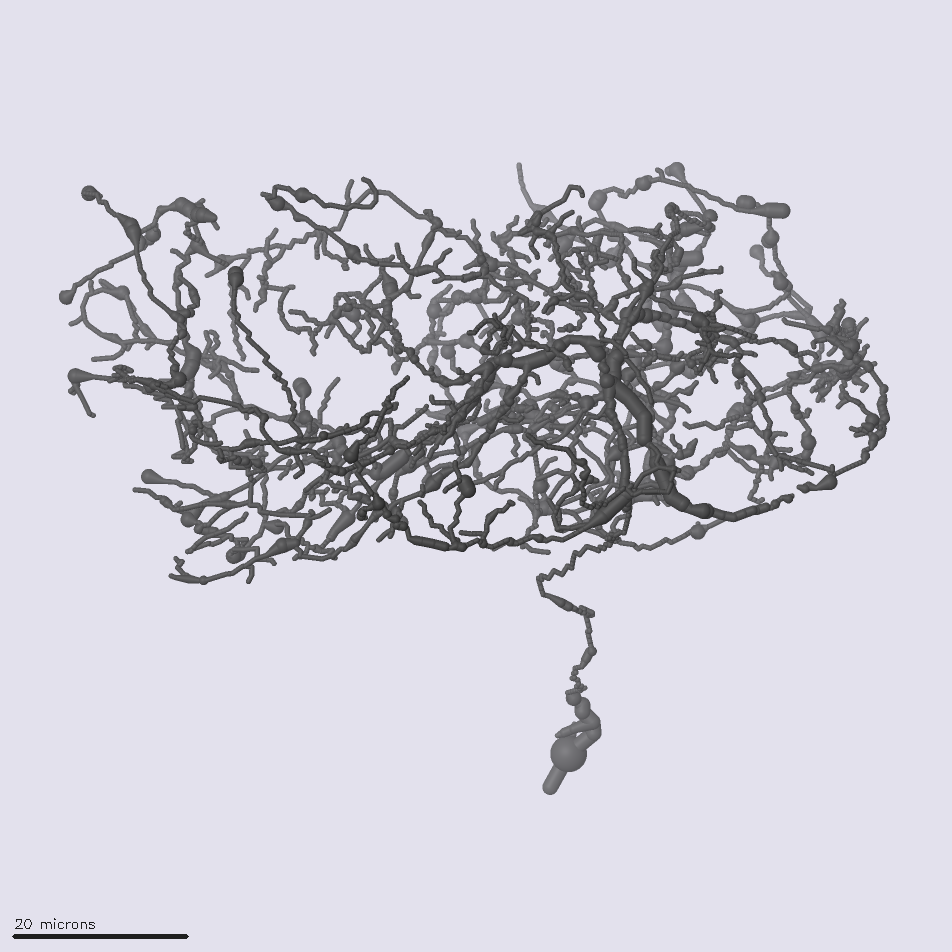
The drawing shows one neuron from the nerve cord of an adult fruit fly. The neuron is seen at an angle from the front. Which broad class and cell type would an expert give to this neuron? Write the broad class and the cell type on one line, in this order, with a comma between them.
nerve-cord intrinsic neuron, INXXX416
